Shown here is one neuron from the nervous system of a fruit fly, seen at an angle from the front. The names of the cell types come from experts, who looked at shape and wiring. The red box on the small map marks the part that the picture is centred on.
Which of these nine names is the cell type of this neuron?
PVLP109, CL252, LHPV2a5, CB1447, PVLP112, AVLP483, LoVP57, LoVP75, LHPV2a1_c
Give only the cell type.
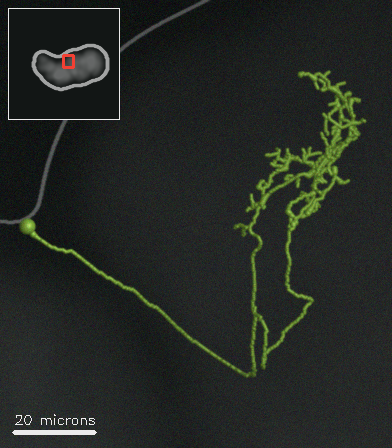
LHPV2a5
